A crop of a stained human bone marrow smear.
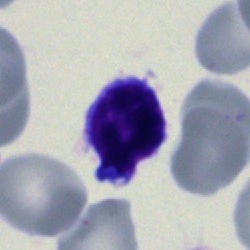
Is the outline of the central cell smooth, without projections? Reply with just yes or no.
No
